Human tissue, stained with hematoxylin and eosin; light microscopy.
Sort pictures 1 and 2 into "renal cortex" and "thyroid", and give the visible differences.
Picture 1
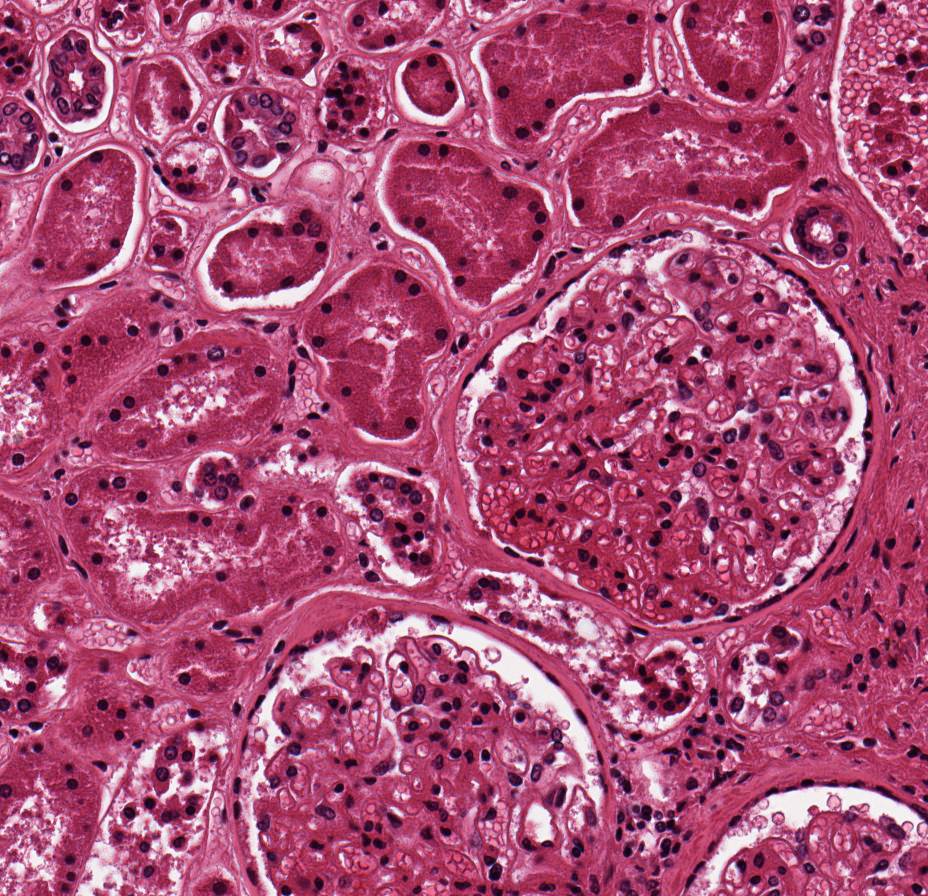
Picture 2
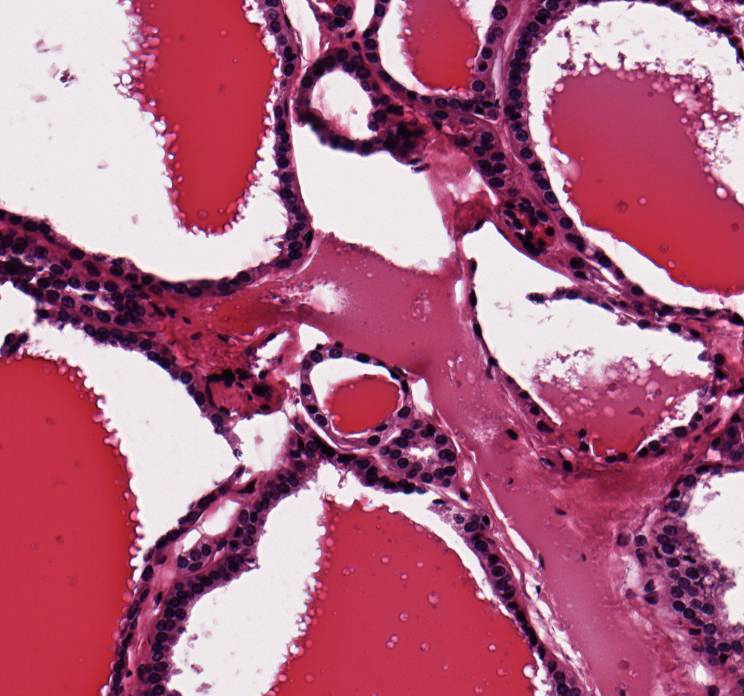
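Picture 1 is renal cortex; picture 2 is thyroid. In the renal cortex, two round glomeruli sit at right-centre and bottom-centre, with part of a third at the bottom-right corner, while tubules cut mostly in round and oval cross-section fill the upper and left parts of the field. The larger tubules have deeply eosinophilic granular cytoplasm and round dark nuclei; smaller tubules with more crowded nuclei lie among them, especially at upper left. The thyroid instead shows large, irregular, dilated spaces filled with homogeneous, bright red, eosinophilic material and divided by narrow strands of tissue.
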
